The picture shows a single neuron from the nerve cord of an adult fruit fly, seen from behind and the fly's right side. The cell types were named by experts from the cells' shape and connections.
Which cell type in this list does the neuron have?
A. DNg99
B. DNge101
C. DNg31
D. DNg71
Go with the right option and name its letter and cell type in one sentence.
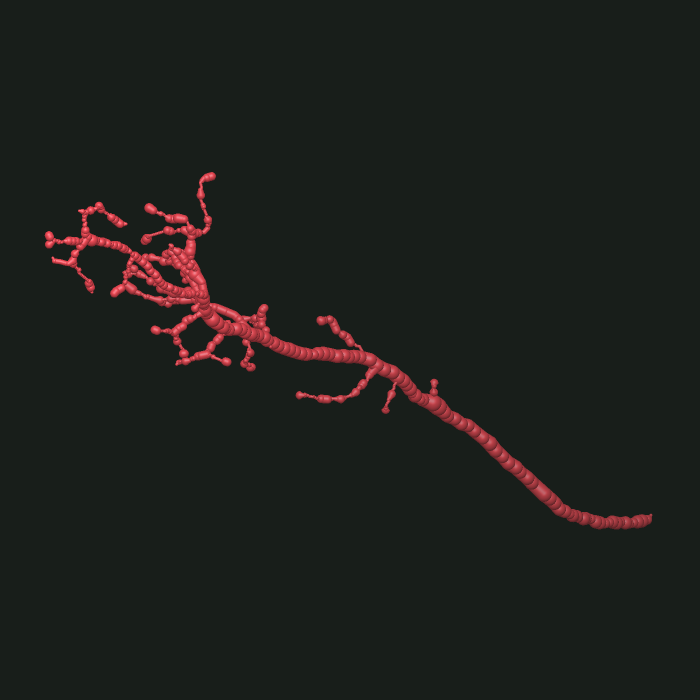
Identified by cell type, the neuron is DNg99 from option A.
